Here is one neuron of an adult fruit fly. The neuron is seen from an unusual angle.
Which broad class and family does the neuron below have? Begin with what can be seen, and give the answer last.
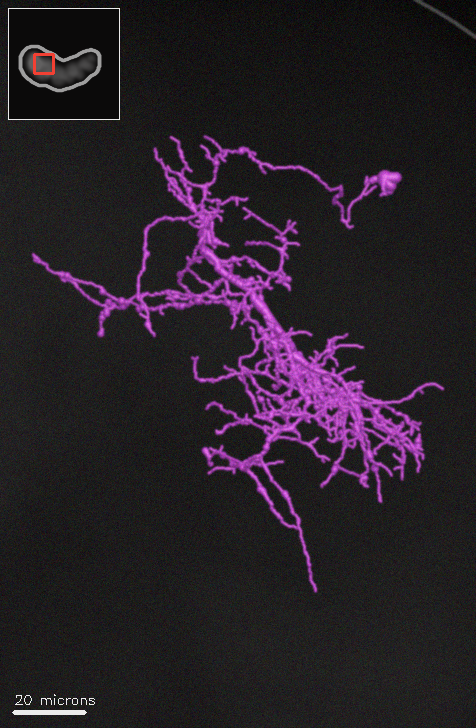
Its cell body lies at the upper right of the picture. From top to bottom in the picture it spans about 130 microns. It is a central-brain intrinsic neuron. Its family is hemilineage DM4_dorsal.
